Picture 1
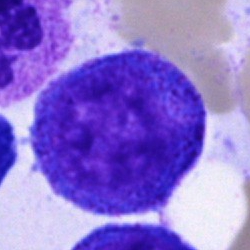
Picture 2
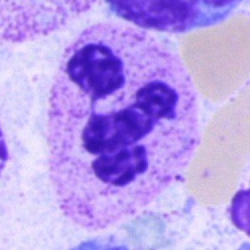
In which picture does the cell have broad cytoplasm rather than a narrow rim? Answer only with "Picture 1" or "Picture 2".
Picture 2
